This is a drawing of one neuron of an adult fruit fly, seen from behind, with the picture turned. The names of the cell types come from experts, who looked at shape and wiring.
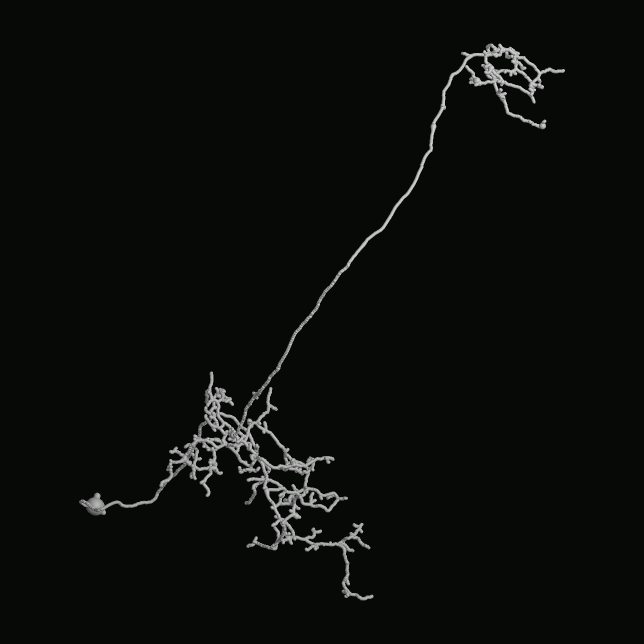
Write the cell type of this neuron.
Tm36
